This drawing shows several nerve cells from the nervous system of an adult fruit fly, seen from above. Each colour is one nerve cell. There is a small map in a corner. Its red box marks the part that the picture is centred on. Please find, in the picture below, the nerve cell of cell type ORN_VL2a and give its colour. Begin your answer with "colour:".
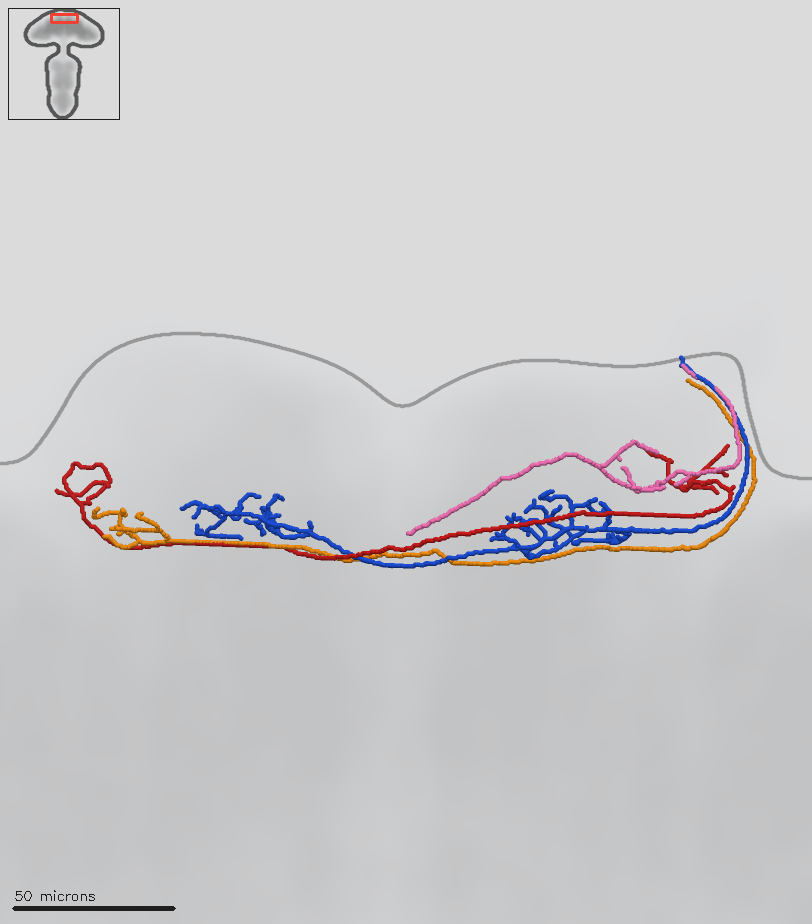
colour: red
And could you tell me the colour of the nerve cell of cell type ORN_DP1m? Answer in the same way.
colour: blue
